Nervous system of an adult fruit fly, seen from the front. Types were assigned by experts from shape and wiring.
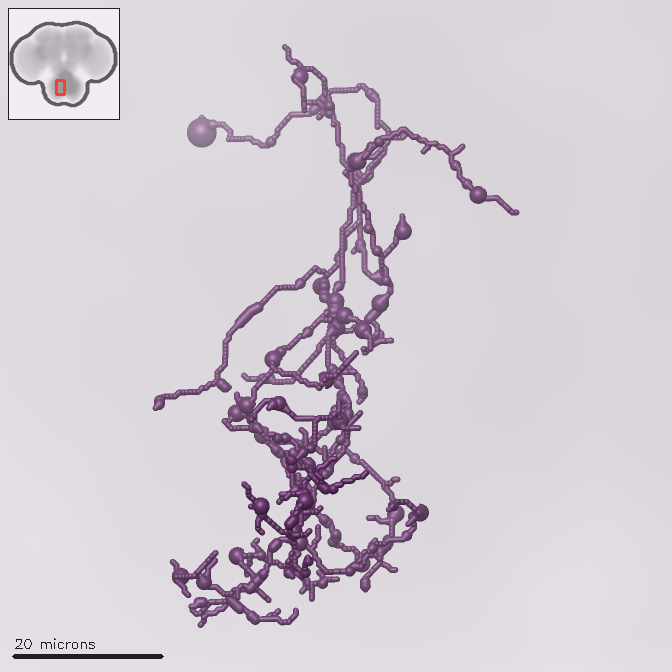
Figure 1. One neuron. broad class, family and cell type: nerve-cord intrinsic neuron; hemilineage 20A.22A; IN20A.22A086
